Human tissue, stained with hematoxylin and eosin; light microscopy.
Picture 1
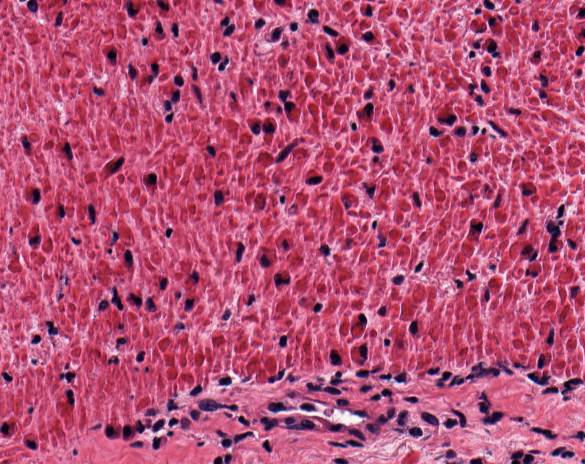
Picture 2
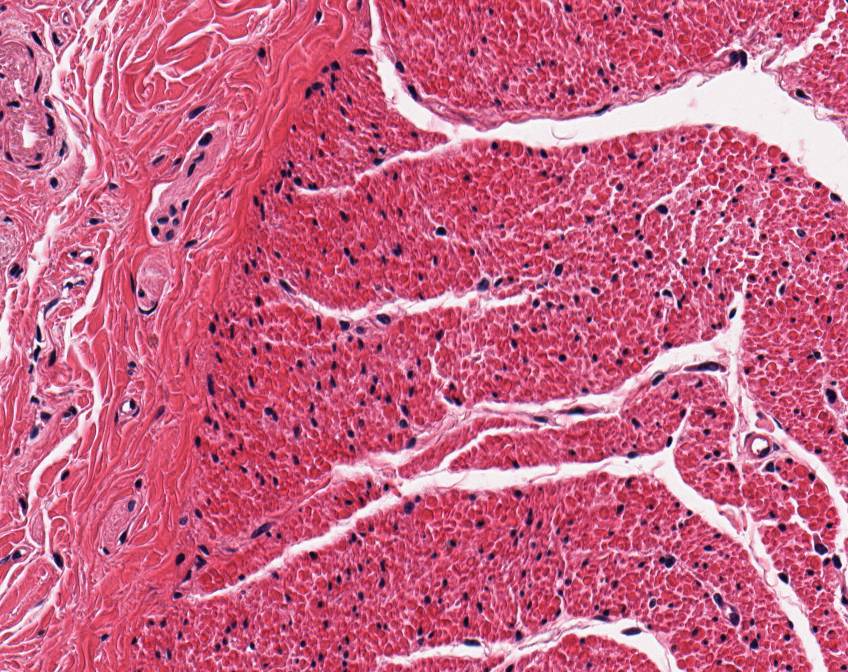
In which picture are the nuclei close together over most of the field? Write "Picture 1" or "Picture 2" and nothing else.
Picture 1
